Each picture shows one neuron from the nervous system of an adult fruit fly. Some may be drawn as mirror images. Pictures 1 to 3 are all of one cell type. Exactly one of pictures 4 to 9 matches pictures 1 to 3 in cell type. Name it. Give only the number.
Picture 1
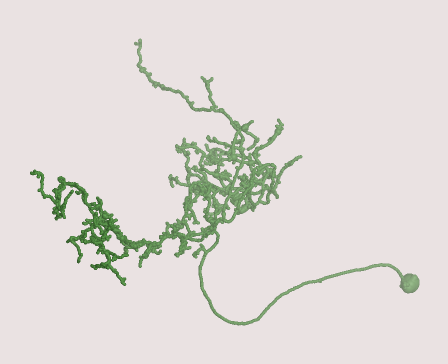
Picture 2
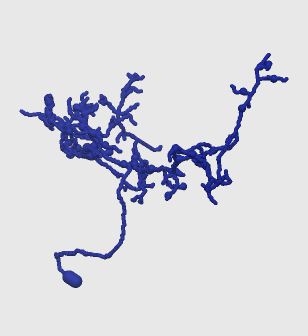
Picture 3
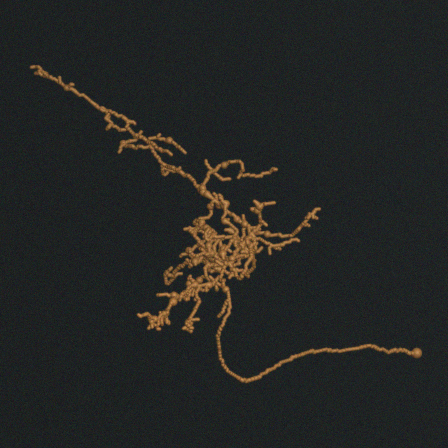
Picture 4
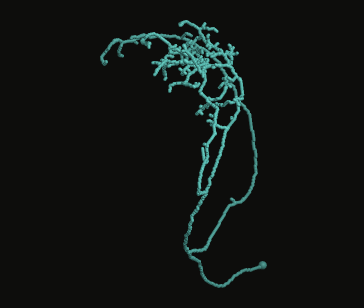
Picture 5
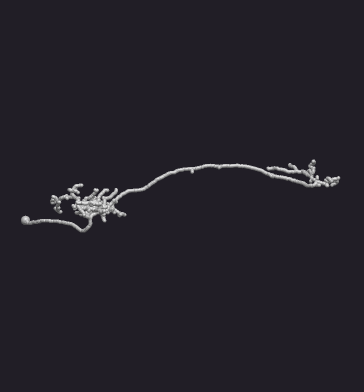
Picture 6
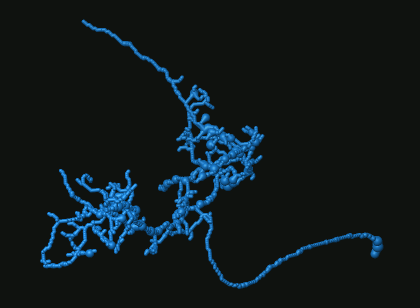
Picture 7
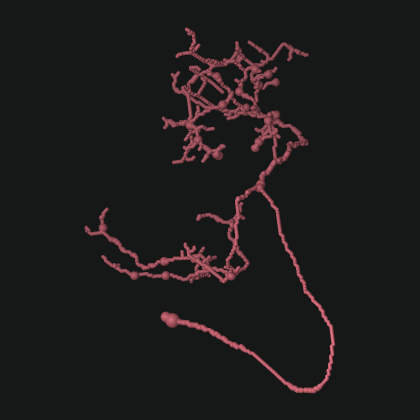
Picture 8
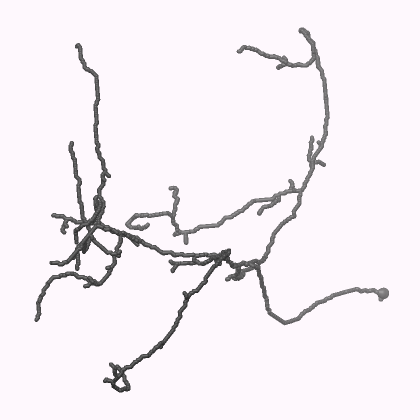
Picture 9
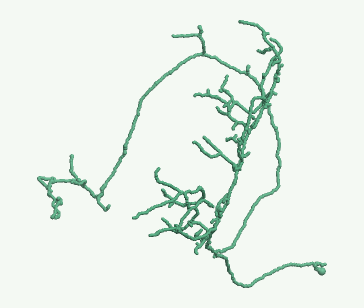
6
